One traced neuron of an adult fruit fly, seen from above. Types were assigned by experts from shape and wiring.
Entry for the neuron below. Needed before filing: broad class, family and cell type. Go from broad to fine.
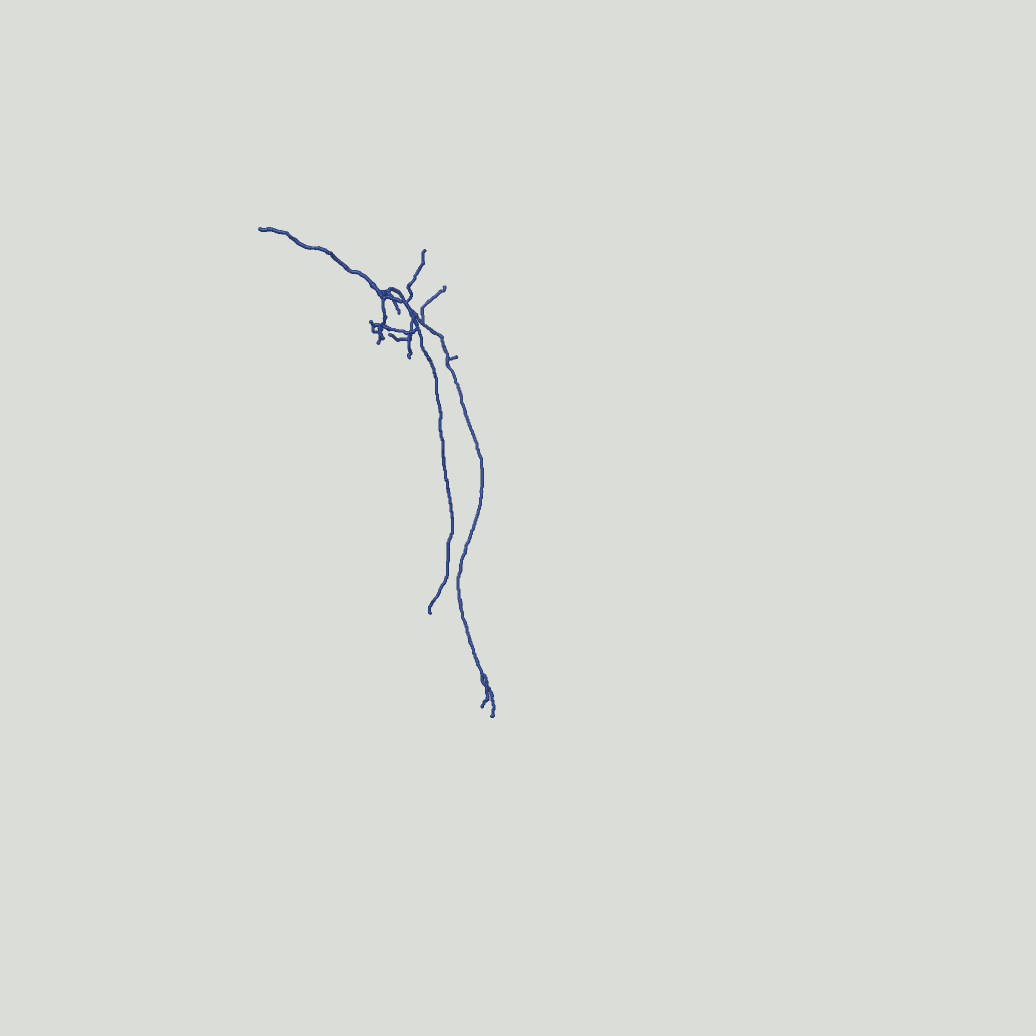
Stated: sensory neuron entering the nerve cord; class mechanosensory proprioceptive; SNpp33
